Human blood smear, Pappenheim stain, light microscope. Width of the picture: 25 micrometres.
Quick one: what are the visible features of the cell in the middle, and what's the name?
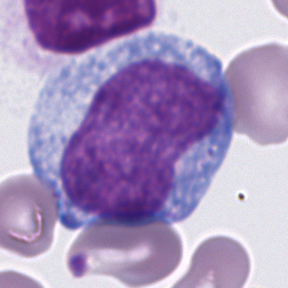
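Nucleus irregular, notched on the lower right side. Chromatin fine and lacy, not clumped. Cytoplasm widest in a band on the upper left side of the nucleus; deeper blue at the cell's lower edge than near the nucleus. Promyelocyte.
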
